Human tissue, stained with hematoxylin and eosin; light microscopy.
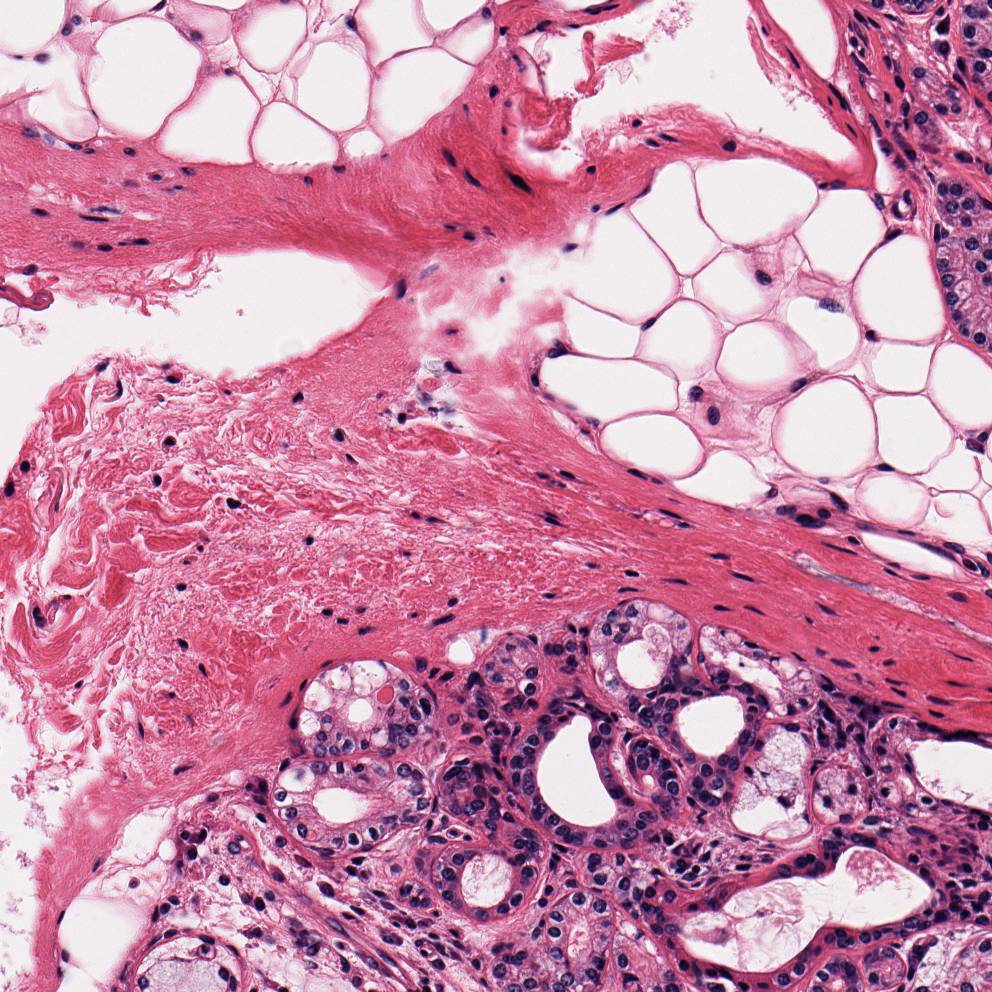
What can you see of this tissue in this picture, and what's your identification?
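See how small glandular units crowd the lower part, while fat fills the upper. Across the middle a dense pink fibrous band runs left to right, its elongated dark nuclei aligned along it. Below, the units are small rounded acini and tubules, lined by one layer of cuboidal cells with round dark nuclei. Some cells there have pale, finely vacuolated cytoplasm. You are looking at minor salivary gland.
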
